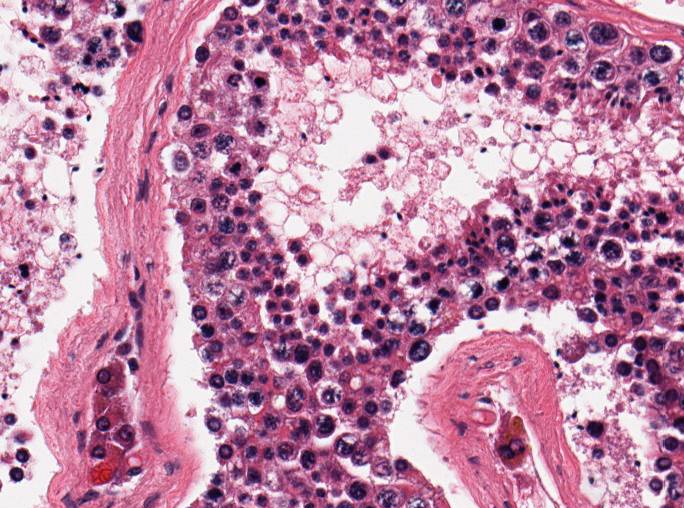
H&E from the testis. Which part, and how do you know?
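Now, this is a seminiferous tubule: its stratified lining is many cells thick, made of round cells with darkly staining nuclei.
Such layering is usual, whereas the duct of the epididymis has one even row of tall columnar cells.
Many large round cells with coarse, clumped or thread-like chromatin lie in it, most in the upper right. Thick, wavy, layered pink fibrous bands with thin elongated nuclei bound the tubules; one runs roughly vertically down the left third. The large tubule in the upper middle has a centre of pale, foamy, vacuolated material, not an open lumen.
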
